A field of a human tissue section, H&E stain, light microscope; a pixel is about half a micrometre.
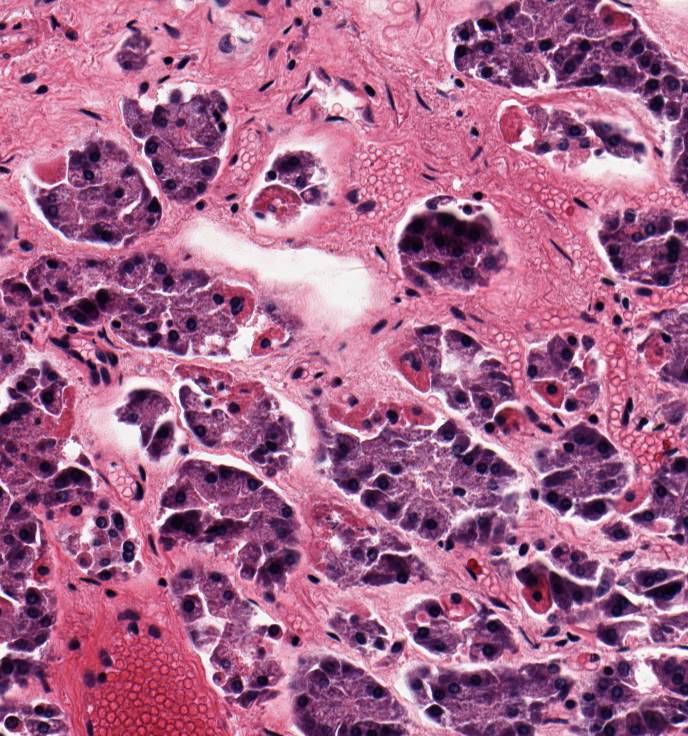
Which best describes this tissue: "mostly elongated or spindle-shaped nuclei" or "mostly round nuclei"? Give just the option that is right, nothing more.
Mostly round nuclei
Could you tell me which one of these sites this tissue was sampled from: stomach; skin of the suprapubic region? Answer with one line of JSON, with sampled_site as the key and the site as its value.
{"sampled_site": "stomach"}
